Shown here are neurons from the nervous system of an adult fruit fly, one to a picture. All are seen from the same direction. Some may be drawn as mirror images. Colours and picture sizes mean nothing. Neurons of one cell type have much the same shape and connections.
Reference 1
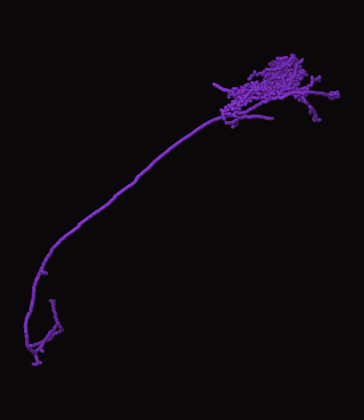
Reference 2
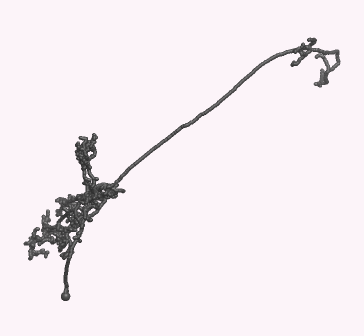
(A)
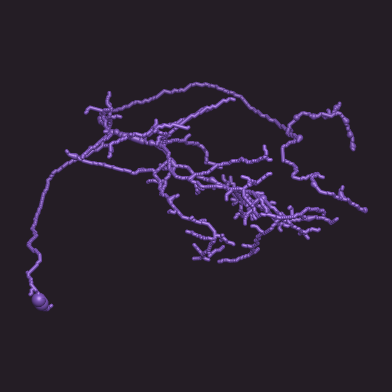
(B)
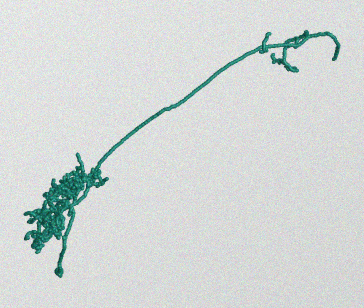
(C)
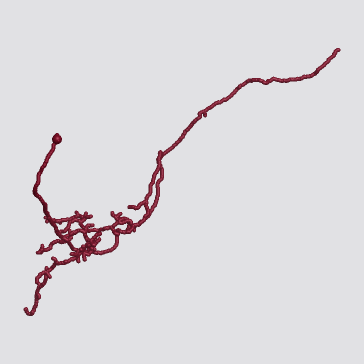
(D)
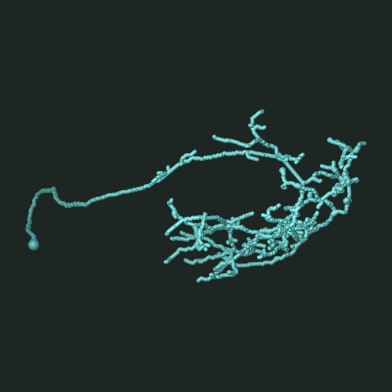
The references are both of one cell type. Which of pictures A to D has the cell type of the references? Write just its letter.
B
